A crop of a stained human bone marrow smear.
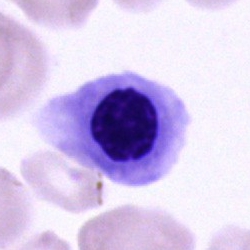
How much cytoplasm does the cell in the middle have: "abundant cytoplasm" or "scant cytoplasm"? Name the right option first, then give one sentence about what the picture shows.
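Abundant cytoplasm. The cytoplasm forms a wide rim around the nucleus.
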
